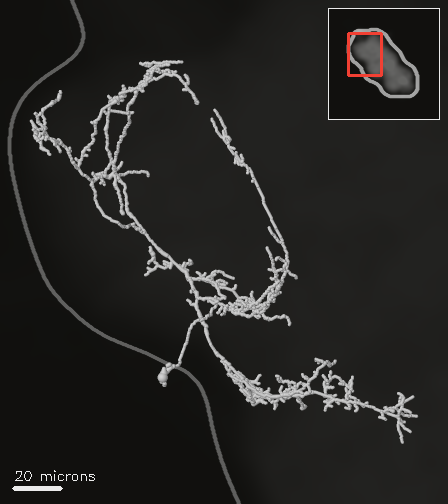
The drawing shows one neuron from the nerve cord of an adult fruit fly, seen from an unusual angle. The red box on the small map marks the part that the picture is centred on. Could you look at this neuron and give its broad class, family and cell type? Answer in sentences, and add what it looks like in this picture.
It is a nerve-cord intrinsic neuron. Its family is hemilineage 03A. It is of cell type IN03A034. By the scale bar it is about 170 microns wide in this view. The picture shows dozens of branch ends.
